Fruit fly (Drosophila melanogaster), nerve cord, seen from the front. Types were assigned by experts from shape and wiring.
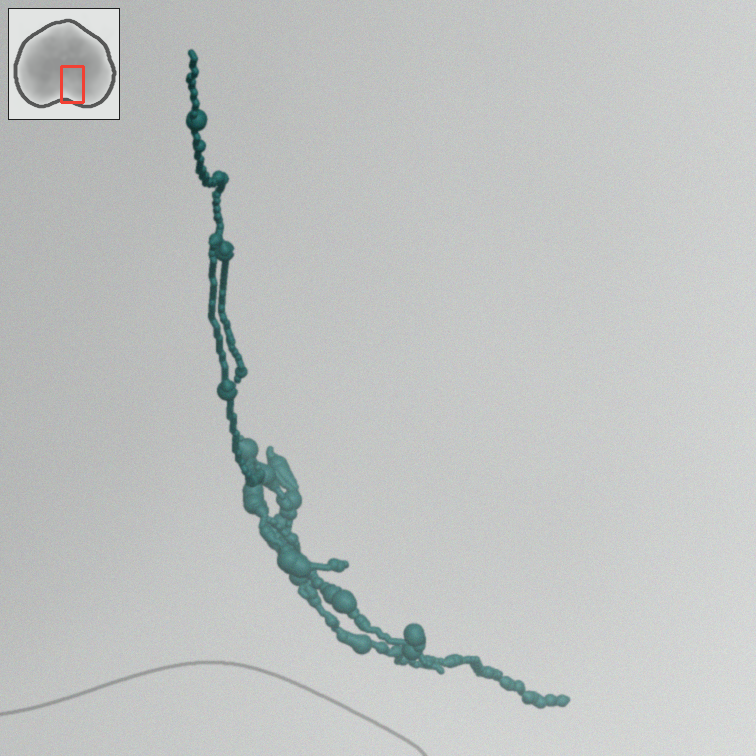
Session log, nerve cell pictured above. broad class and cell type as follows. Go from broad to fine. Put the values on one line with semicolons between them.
sensory neuron ascending to the brain; SAxx02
